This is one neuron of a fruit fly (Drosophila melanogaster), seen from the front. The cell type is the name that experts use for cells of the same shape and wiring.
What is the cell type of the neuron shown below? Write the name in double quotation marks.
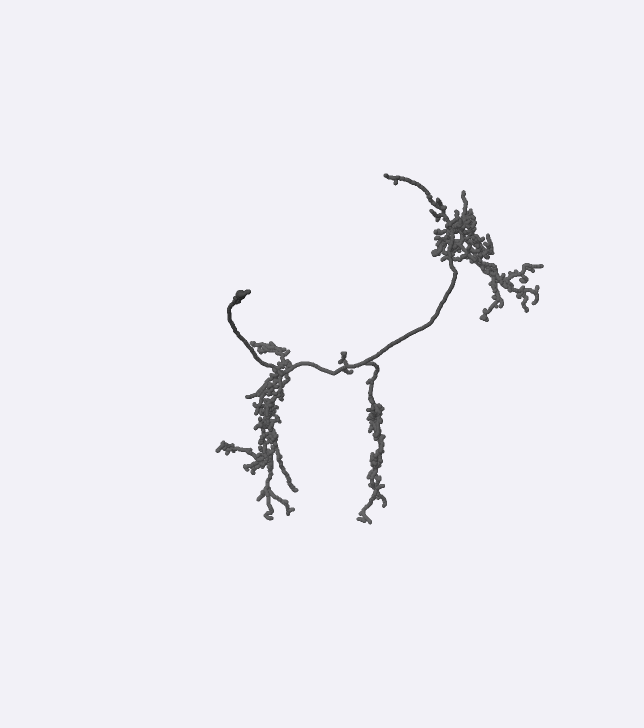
"mAL_m5c"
